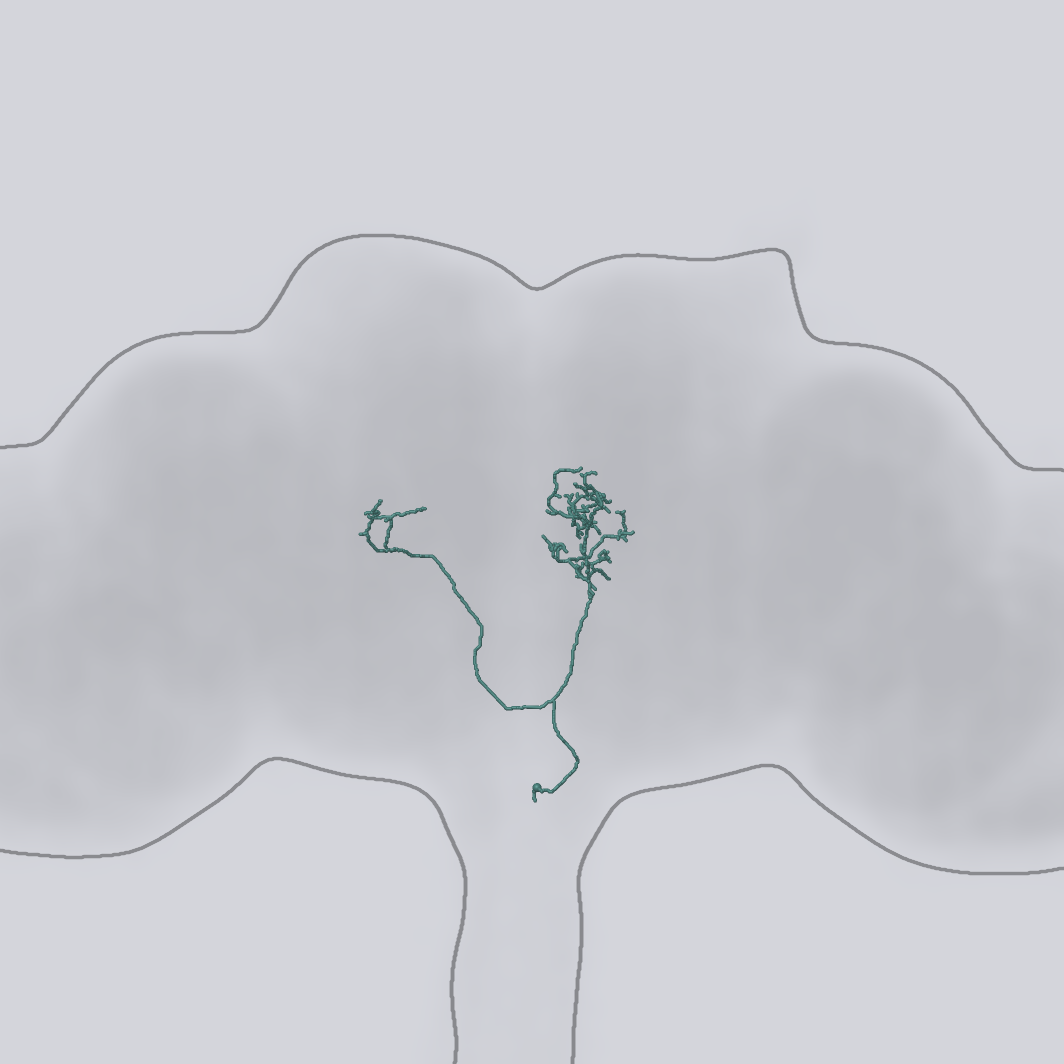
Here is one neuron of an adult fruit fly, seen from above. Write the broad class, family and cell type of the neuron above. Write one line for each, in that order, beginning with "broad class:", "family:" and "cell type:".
broad class: central-brain intrinsic neuron
family: hemilineage LB23
cell type: GNG380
